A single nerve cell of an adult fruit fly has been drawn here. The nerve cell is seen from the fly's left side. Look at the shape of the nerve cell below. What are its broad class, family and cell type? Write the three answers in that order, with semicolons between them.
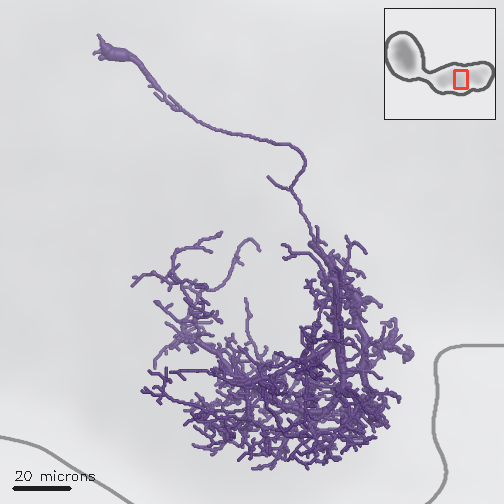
nerve-cord intrinsic neuron; hemilineage 19A; IN19A021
